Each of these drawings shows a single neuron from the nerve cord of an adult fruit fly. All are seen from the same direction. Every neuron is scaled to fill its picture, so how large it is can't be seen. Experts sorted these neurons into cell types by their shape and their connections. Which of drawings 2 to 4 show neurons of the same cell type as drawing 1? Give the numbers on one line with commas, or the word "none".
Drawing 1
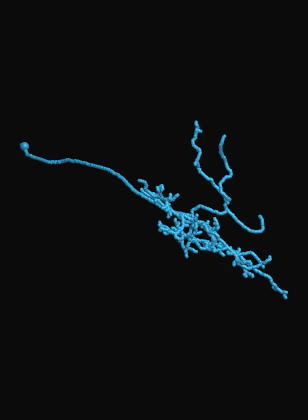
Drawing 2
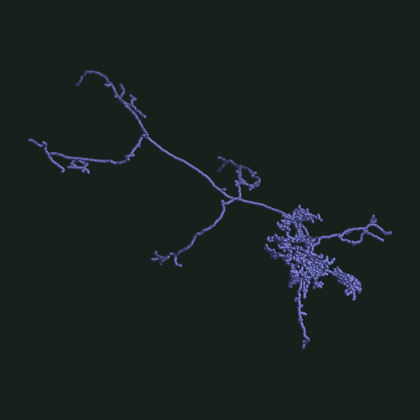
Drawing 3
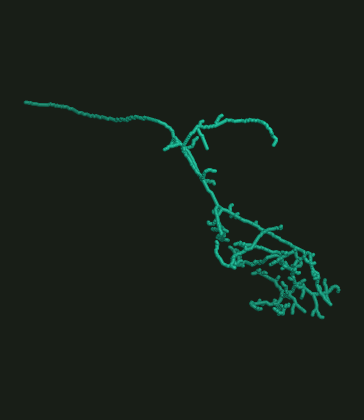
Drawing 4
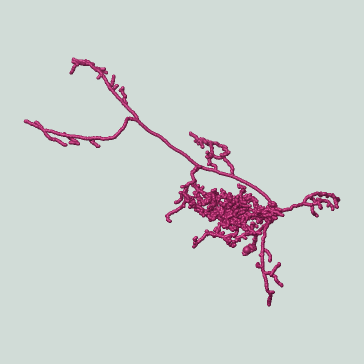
none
